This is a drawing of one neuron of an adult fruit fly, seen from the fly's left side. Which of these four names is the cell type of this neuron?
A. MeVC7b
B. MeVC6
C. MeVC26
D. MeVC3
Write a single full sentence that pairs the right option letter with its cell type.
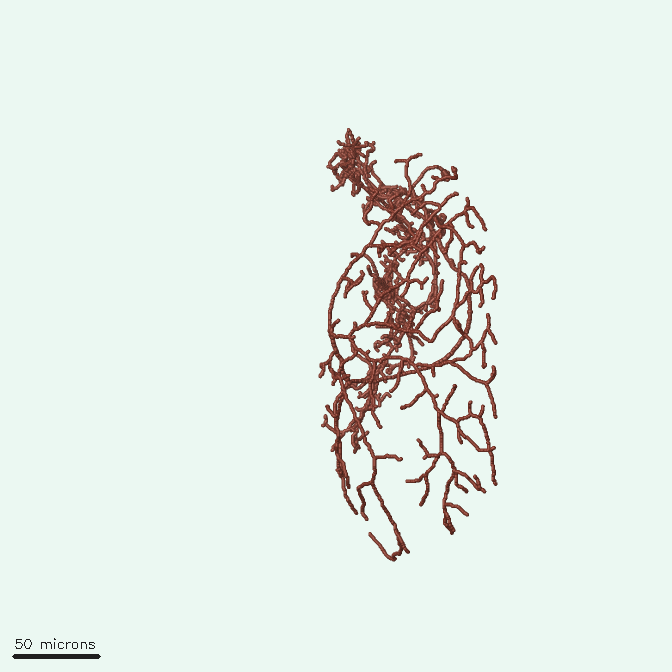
The kind of cell the neuron is, MeVC3, is given in option D.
